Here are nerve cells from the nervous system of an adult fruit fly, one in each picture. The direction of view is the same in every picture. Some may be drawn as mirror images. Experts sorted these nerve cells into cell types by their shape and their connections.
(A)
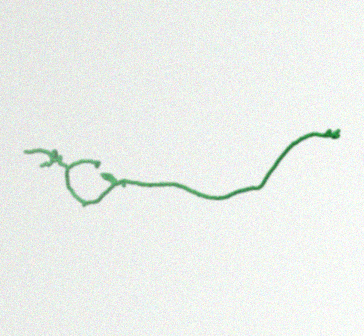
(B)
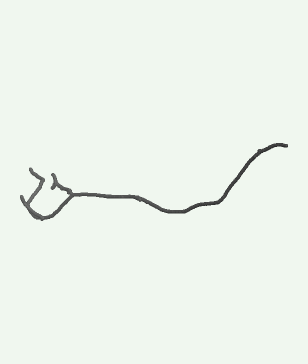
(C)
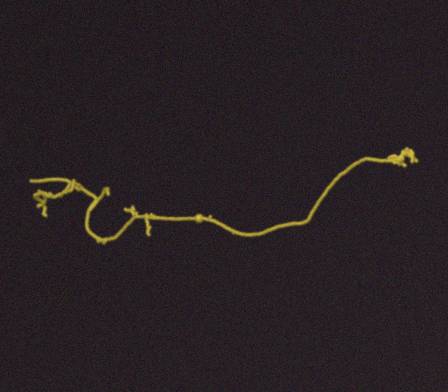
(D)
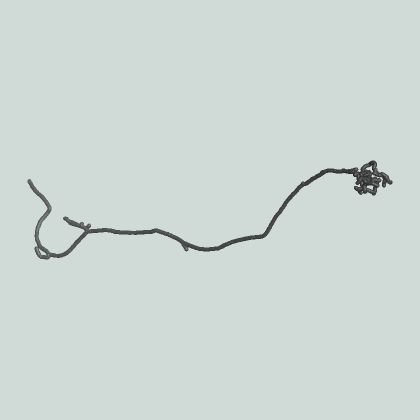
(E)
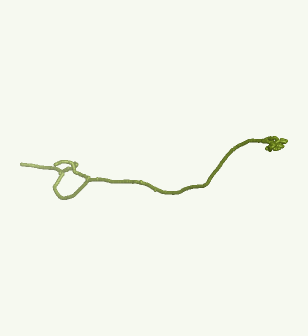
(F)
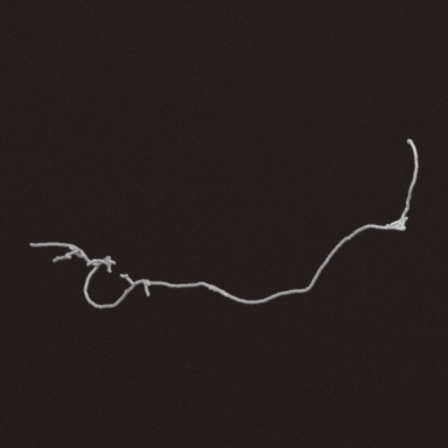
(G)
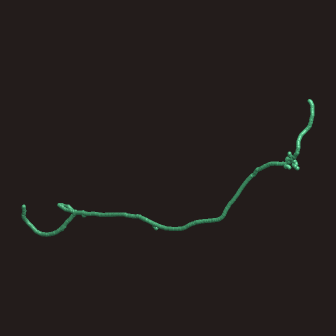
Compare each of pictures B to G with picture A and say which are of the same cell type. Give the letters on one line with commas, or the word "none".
B, C, D, E, F, G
